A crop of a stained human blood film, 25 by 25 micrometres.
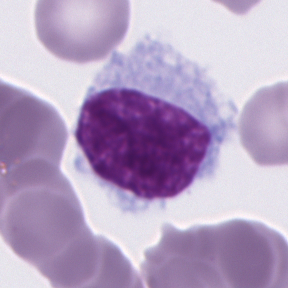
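Hairy cell in the middle of a stained human peripheral blood smear. Fine, wispy projections stick out from the cytoplasm around much of the cell. Its nucleus appears as a single oval mass without lobes, about 12 by 9 micrometres. The cytoplasm looks pale blue-grey, with its widest band on the upper right side of the nucleus.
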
